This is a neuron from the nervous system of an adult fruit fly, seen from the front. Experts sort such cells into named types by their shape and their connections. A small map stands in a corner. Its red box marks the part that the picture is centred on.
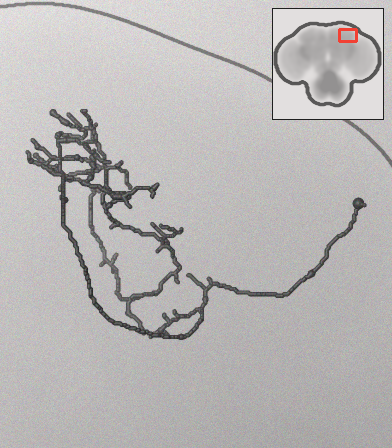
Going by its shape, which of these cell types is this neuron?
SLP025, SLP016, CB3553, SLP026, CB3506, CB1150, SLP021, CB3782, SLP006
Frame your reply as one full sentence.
The neuron is of cell type SLP026.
